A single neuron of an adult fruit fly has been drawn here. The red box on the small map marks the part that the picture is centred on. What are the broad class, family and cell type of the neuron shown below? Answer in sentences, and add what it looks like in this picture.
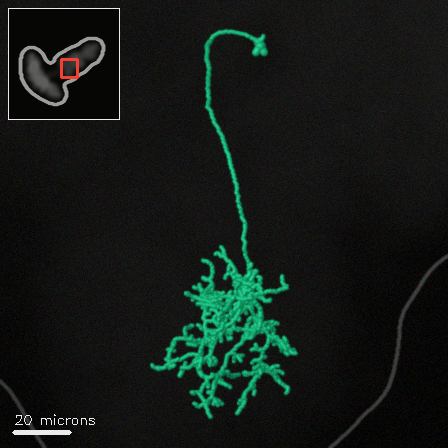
Its broad class is nerve-cord intrinsic neuron. Its family is hemilineage 12B. It is of cell type IN12B043. It lies in the nerve cord. The cell body can be seen at the top of the picture. By the scale bar it is about 140 microns tall in this view.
